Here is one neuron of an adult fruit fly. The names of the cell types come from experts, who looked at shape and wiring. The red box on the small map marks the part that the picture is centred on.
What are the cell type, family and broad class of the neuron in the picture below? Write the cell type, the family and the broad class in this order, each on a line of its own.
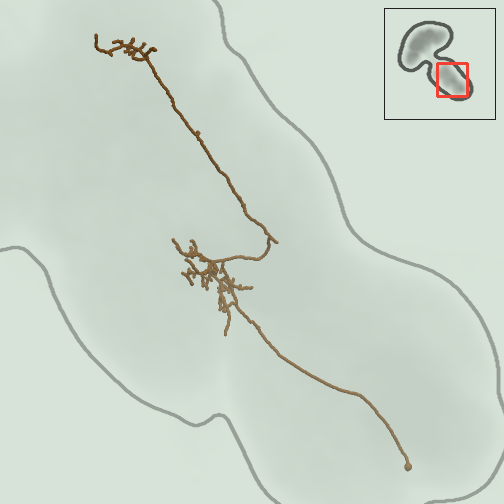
IN06A083
hemilineage 06A
nerve-cord intrinsic neuron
